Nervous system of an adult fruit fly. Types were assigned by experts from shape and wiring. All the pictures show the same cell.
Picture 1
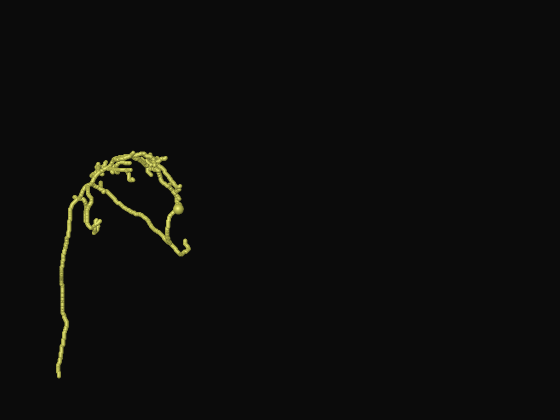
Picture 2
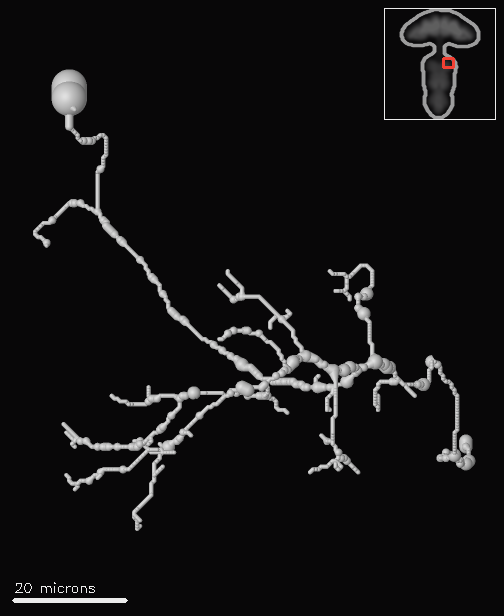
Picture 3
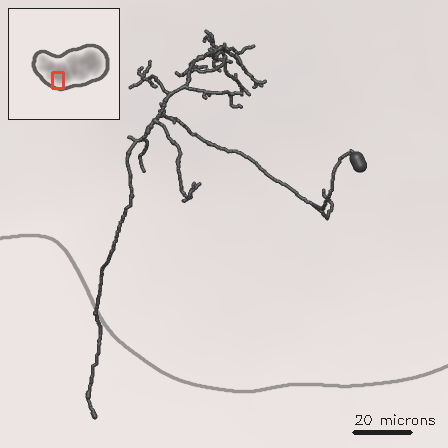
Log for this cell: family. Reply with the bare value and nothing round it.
hemilineage 24B.25B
